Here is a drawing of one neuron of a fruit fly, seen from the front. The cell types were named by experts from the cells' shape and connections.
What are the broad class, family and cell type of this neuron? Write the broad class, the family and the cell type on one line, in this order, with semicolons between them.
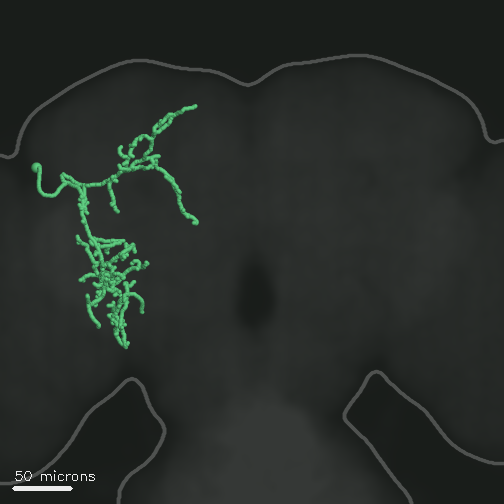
central-brain intrinsic neuron; hemilineage LHl1; AVLP762m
